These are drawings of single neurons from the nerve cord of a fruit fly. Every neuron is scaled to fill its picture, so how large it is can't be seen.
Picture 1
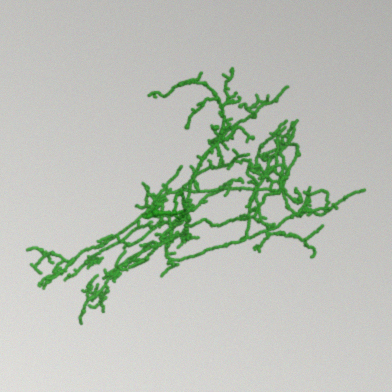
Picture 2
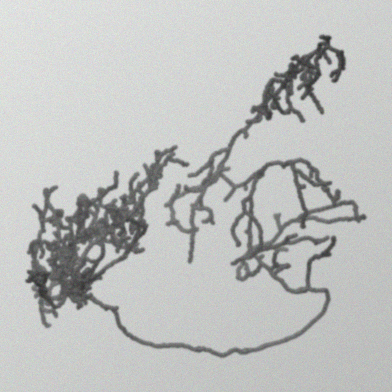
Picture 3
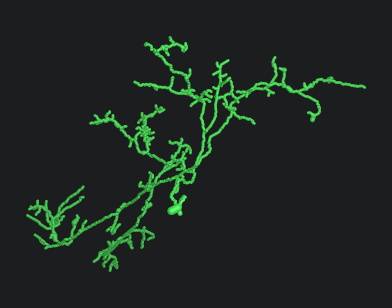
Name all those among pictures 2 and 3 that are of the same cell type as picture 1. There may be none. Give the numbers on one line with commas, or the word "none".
3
